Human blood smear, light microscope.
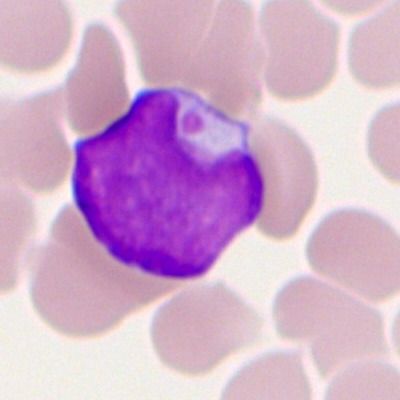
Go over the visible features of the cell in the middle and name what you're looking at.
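Nearly the whole cell is occupied by the nucleus. Its chromatin appears finely stippled, not coarsely clumped. At the upper right of the cell lies a pale lilac patch, and within it is a single small, round, pinkish dot. The cell is a myeloblast.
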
